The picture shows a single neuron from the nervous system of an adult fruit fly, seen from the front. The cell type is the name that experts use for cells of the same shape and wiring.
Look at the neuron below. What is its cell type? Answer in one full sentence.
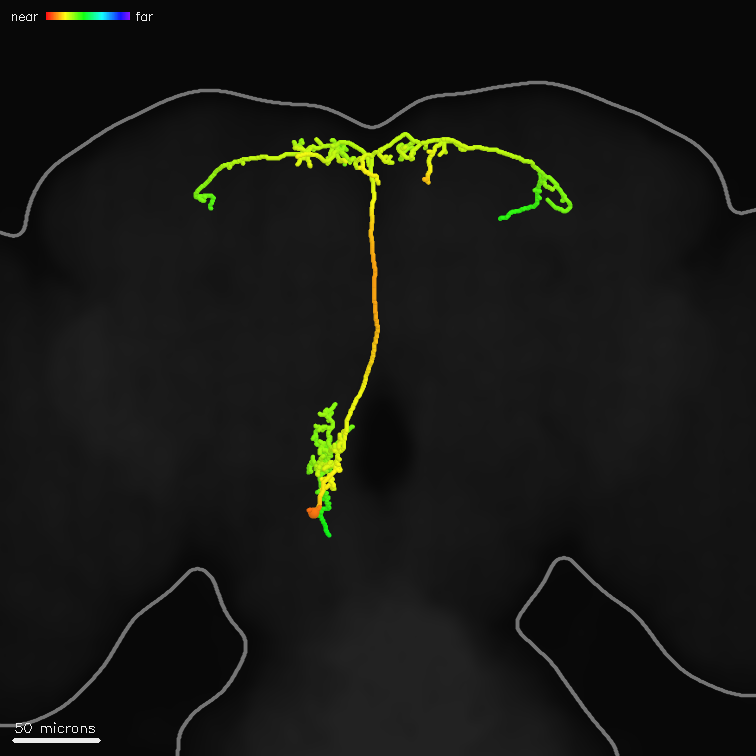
This neuron is included in the cell type FLA003m.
